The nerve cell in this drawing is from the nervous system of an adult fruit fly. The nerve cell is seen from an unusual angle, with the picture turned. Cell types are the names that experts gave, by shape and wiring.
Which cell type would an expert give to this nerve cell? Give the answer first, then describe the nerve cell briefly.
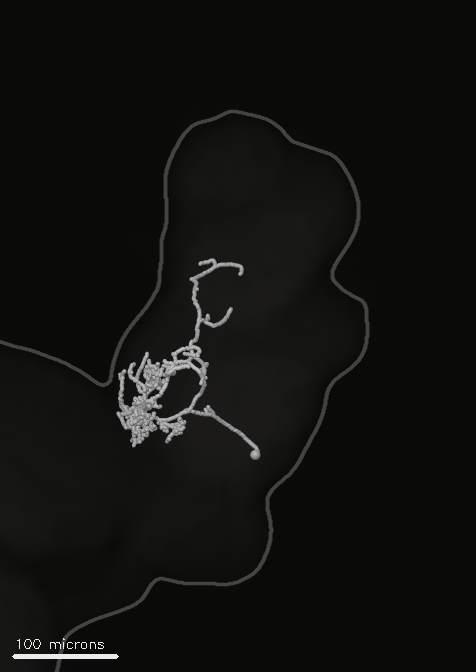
It is of cell type IN07B047. This is a nerve-cord intrinsic neuron. By the scale bar it is about 190 microns tall in this view. In this view it is taller than it is wide.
